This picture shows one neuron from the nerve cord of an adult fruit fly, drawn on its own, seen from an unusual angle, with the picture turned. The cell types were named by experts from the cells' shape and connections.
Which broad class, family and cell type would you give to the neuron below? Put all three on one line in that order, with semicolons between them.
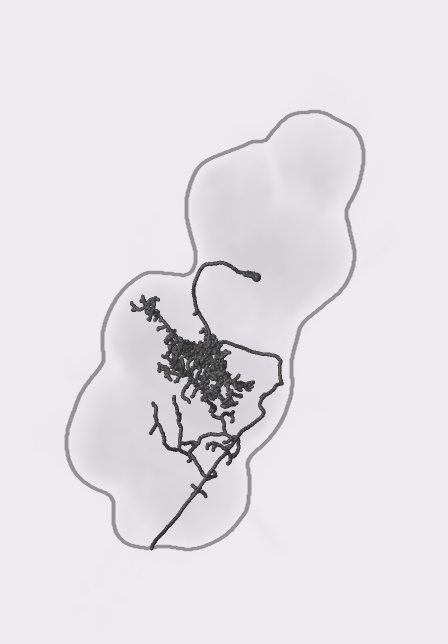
ascending neuron; hemilineage 19B; AN19B025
